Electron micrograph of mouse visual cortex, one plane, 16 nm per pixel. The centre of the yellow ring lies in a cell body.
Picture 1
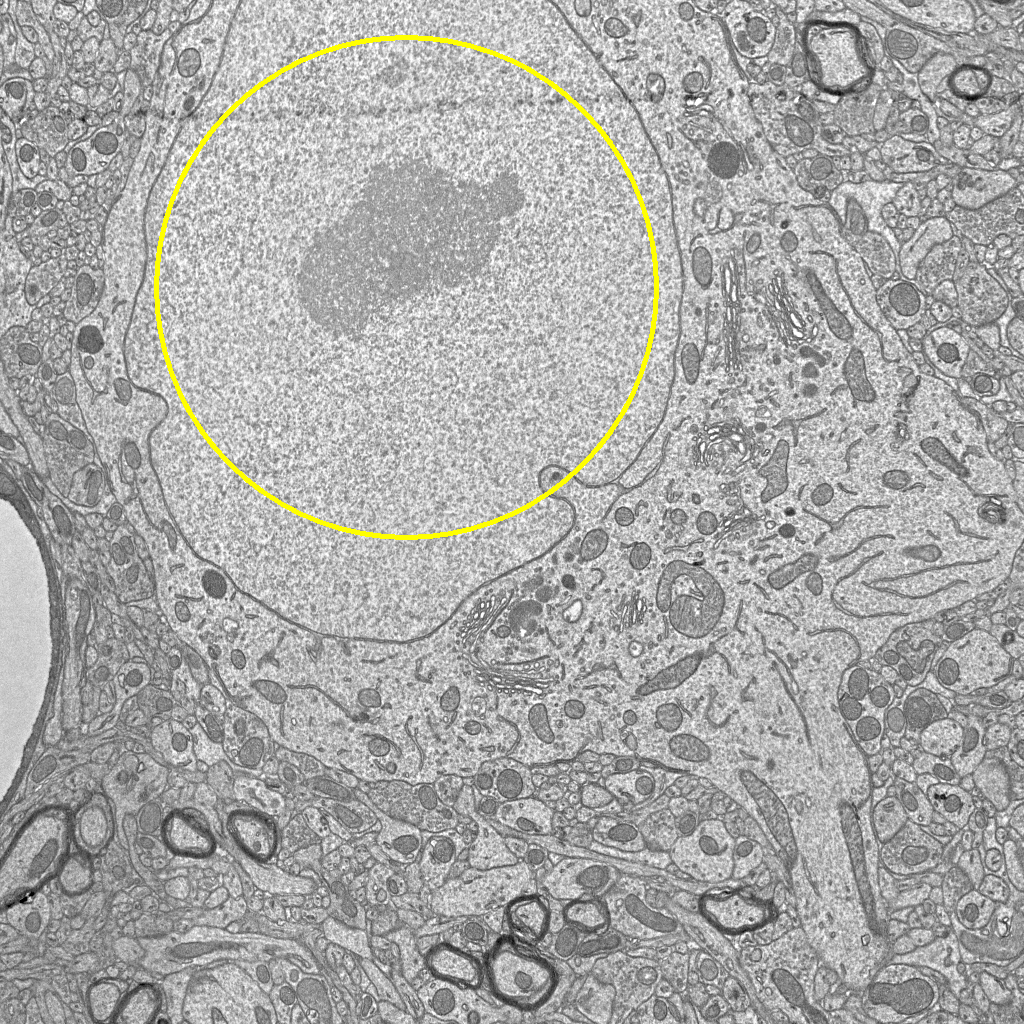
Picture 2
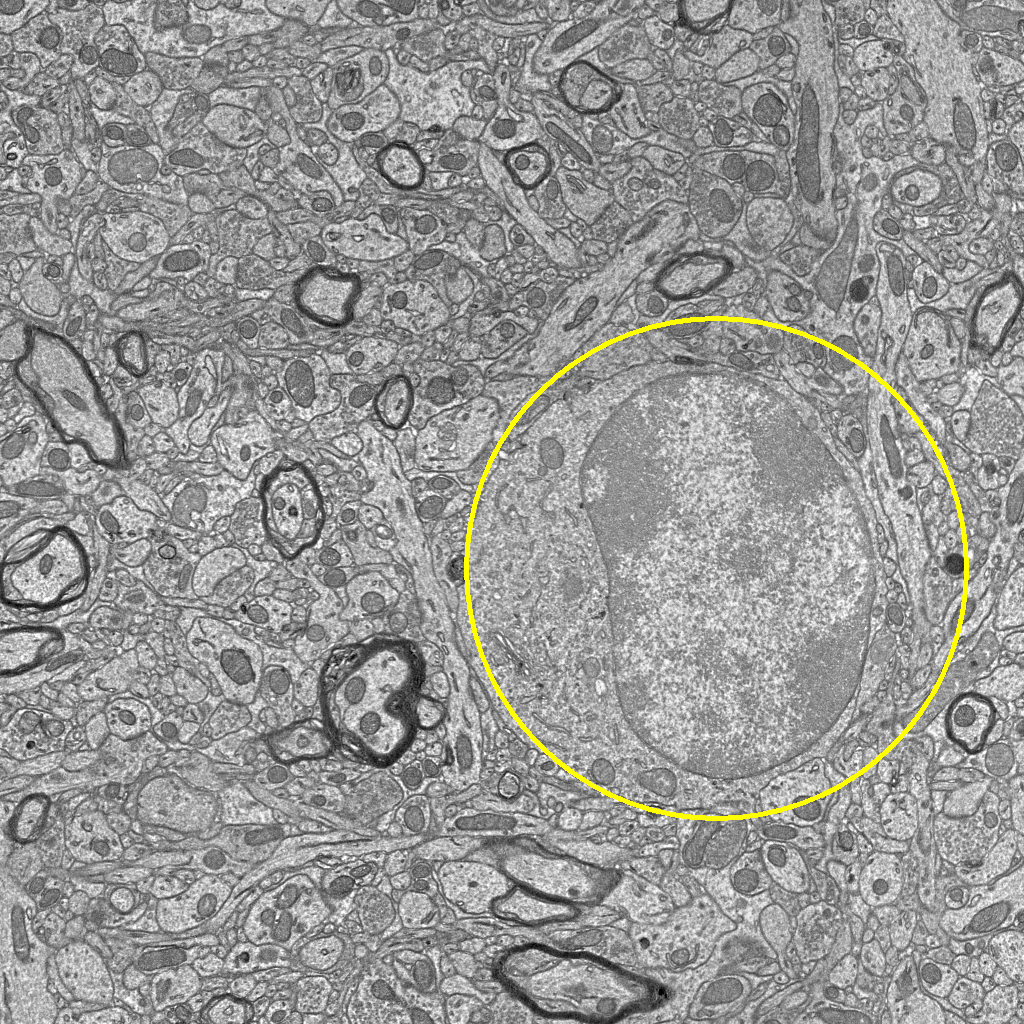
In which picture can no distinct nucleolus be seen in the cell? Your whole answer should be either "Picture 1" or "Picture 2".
Picture 2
